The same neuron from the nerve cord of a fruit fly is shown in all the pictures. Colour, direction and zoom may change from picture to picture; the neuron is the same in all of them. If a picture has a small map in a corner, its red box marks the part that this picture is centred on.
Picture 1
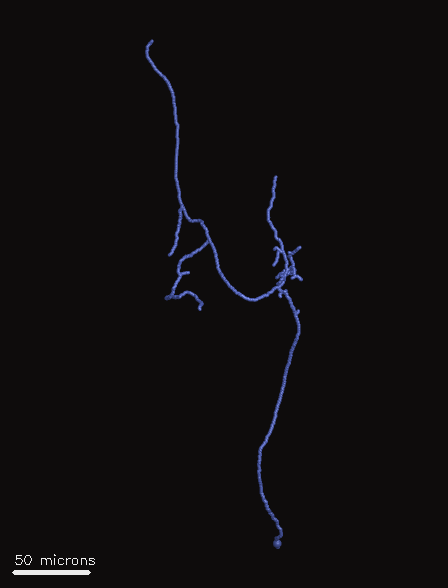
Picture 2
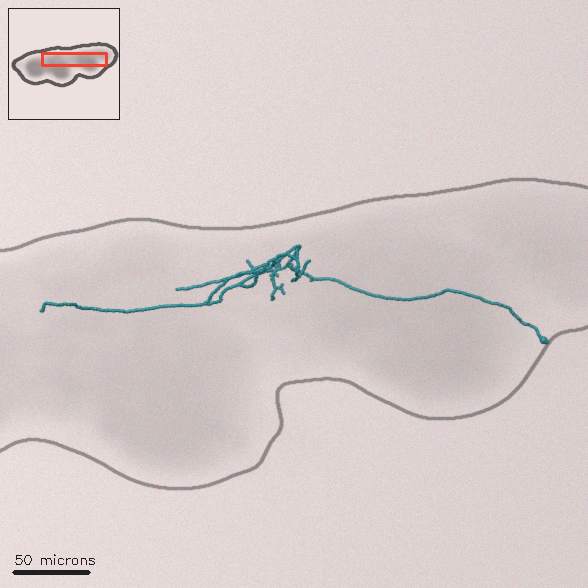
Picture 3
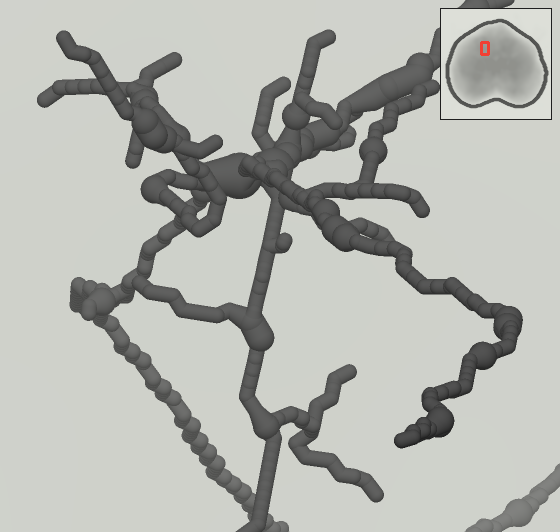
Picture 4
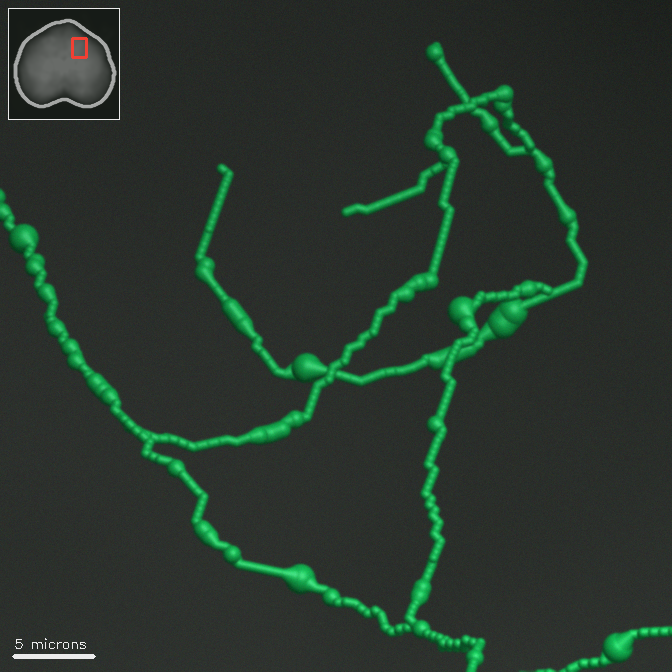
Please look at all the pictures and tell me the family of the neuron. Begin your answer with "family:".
family: hemilineage 06A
